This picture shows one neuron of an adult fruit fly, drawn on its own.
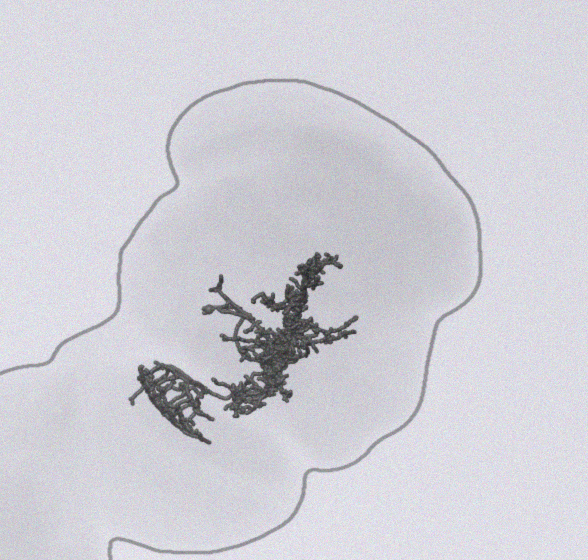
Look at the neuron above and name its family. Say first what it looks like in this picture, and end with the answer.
As drawn here it is about as wide as it is tall. It is a visual centrifugal neuron. The family is LoVC.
